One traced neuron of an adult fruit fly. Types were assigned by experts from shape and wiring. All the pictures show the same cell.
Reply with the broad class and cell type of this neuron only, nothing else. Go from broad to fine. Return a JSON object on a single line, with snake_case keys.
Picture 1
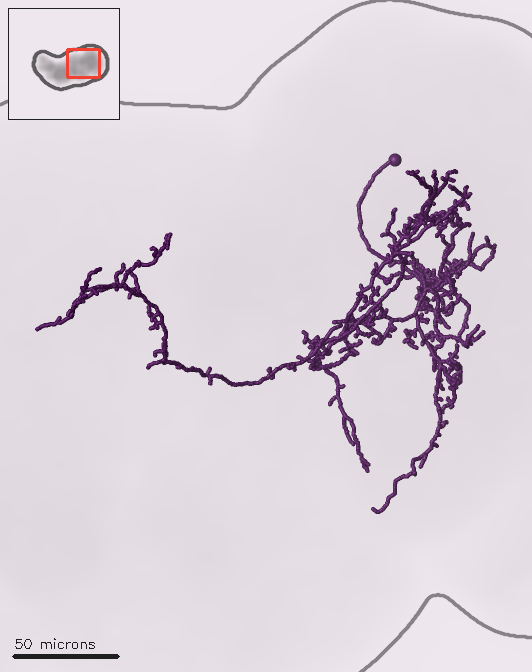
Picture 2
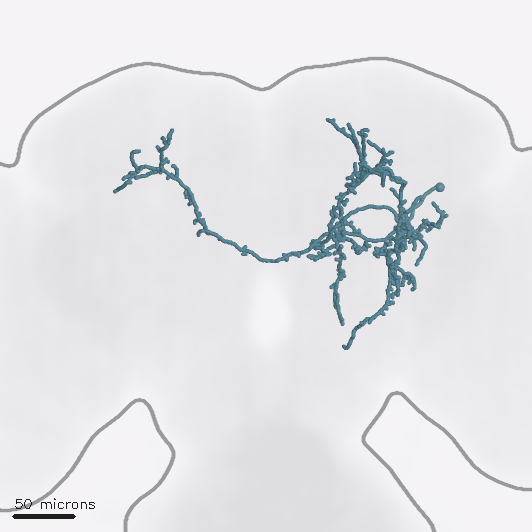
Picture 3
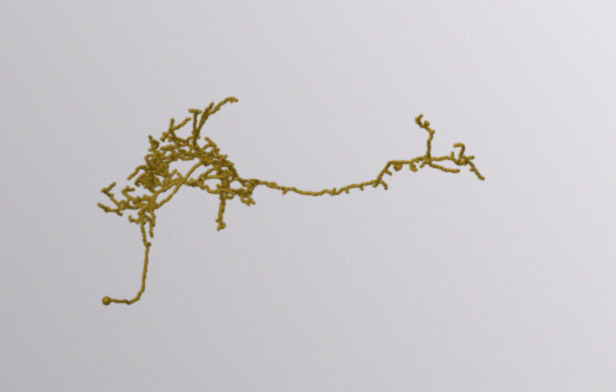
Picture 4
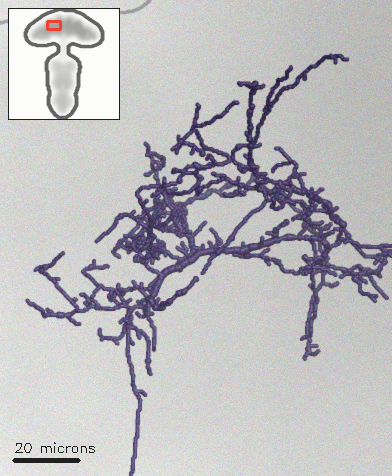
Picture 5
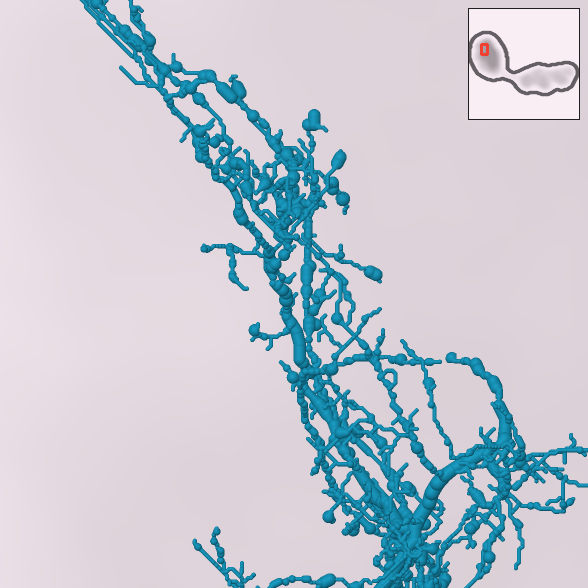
{"broad_class": "central-brain intrinsic neuron", "cell_type": "SIP108m"}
